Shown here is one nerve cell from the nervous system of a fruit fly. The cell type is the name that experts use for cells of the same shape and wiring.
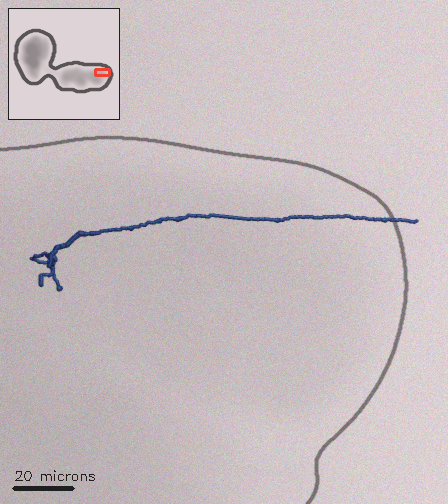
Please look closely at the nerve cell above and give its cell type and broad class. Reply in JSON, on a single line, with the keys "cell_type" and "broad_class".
{"cell_type": "SNxx01", "broad_class": "sensory neuron entering the nerve cord"}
